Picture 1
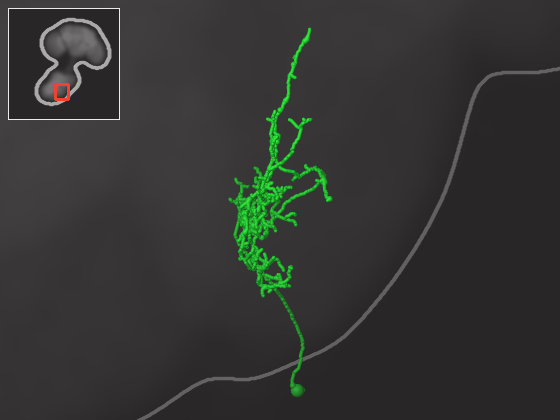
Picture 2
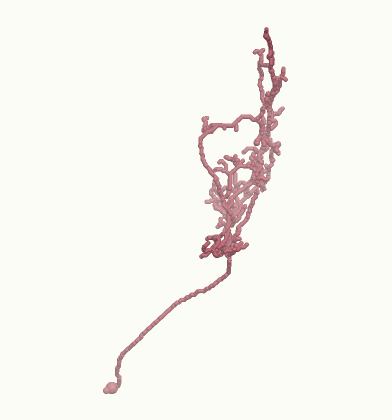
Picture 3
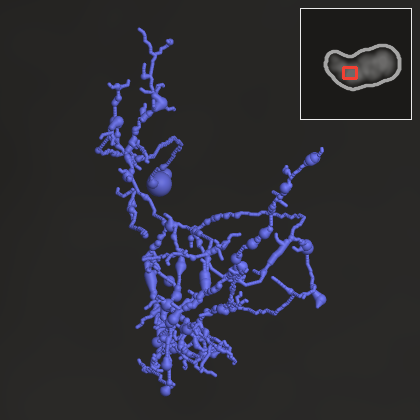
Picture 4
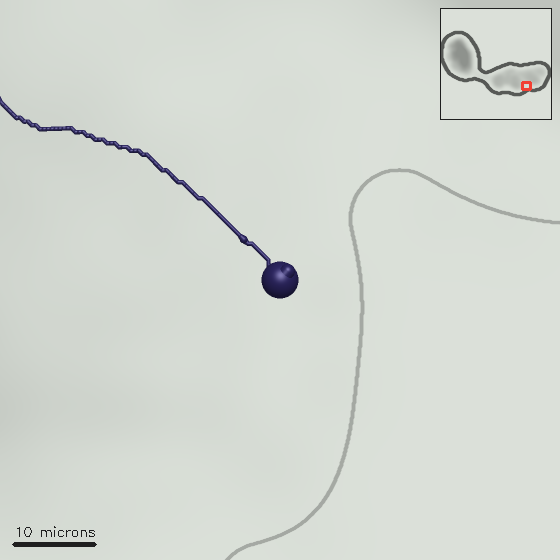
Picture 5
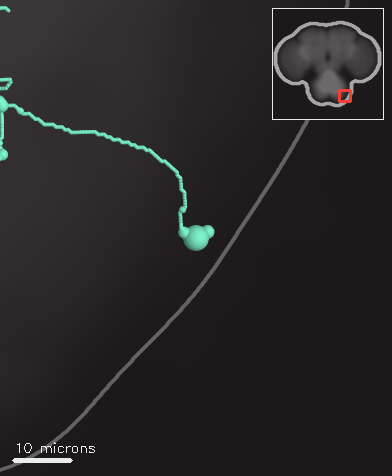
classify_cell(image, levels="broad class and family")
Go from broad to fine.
nerve-cord intrinsic neuron; hemilineage 20A.22A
